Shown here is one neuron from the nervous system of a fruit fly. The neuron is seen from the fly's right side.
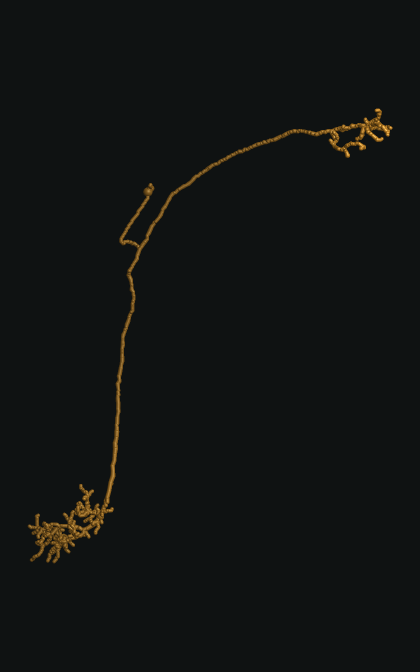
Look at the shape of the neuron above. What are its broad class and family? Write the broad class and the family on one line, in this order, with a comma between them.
visual projection neuron, hemilineage VPNd2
